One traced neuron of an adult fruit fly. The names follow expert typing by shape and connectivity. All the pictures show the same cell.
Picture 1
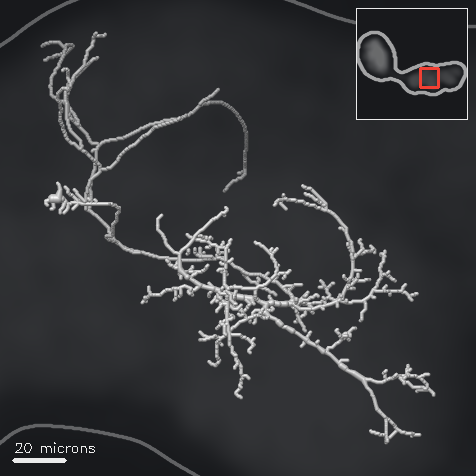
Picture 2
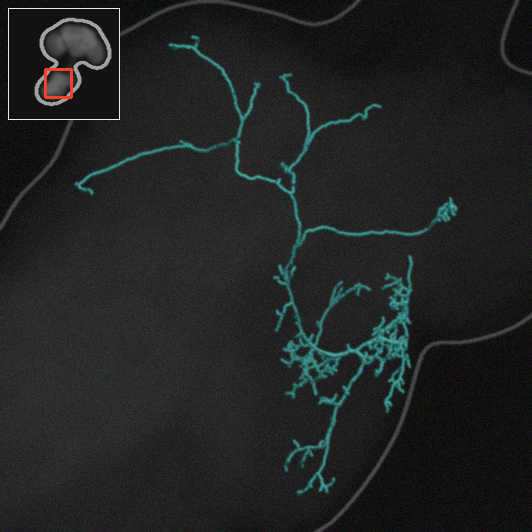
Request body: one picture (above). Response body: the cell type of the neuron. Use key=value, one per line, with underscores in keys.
cell_type=GFC2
